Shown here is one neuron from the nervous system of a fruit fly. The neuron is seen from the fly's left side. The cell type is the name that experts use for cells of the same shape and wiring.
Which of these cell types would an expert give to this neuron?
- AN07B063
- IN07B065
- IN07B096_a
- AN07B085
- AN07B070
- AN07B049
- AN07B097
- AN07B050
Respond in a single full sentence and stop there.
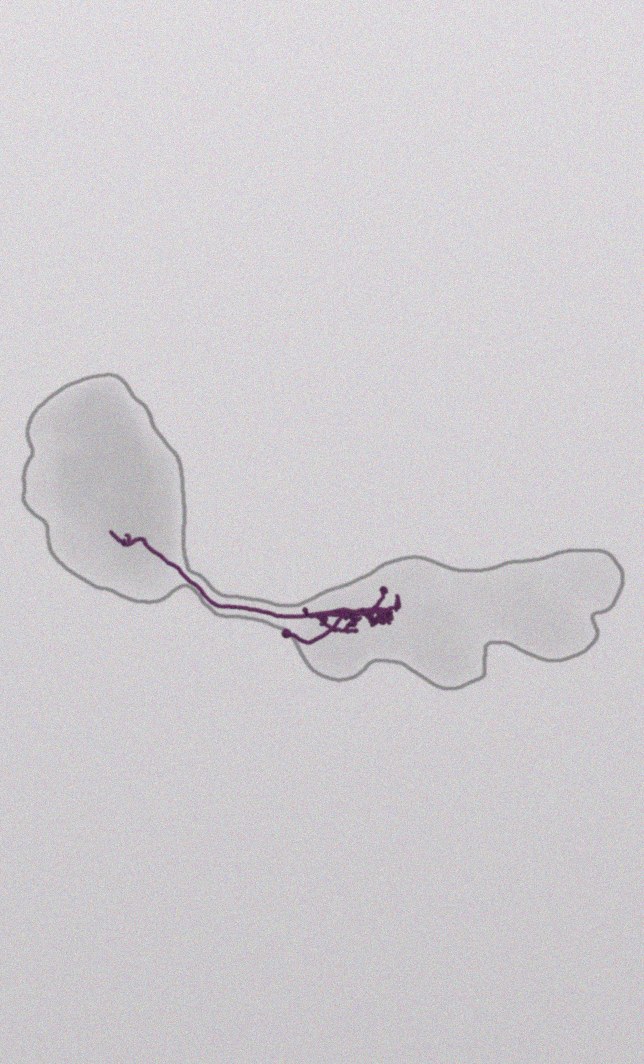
The neuron here is of the cell type AN07B070.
